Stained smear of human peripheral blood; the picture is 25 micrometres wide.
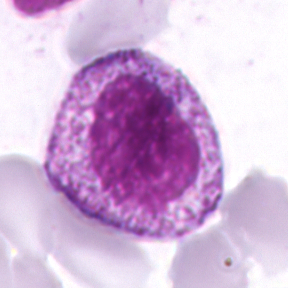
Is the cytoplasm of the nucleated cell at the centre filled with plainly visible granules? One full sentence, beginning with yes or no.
Yes, many granules are seen in the cytoplasm of this cell.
